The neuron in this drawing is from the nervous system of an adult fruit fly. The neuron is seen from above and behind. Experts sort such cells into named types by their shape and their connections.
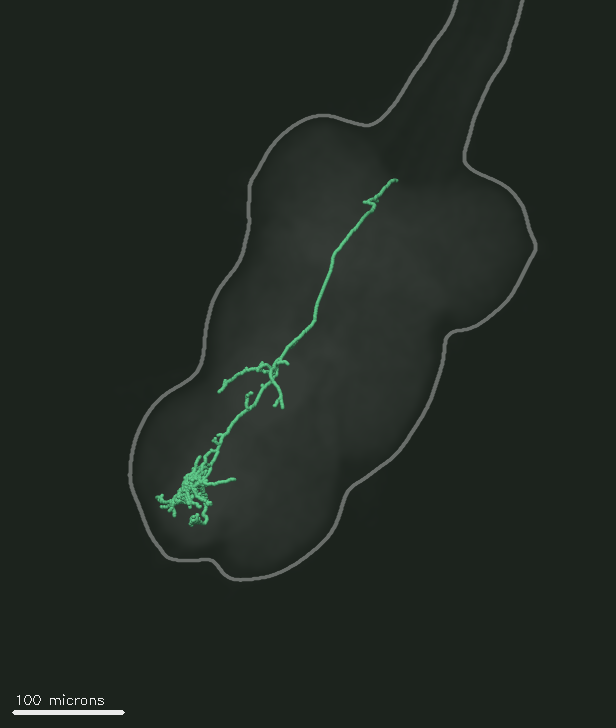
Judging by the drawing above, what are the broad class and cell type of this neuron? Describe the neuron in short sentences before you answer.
It lies in the nerve cord. By the scale bar it is about 300 microns tall in this view. It is a nerve-cord intrinsic neuron. Its cell type is INXXX249.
